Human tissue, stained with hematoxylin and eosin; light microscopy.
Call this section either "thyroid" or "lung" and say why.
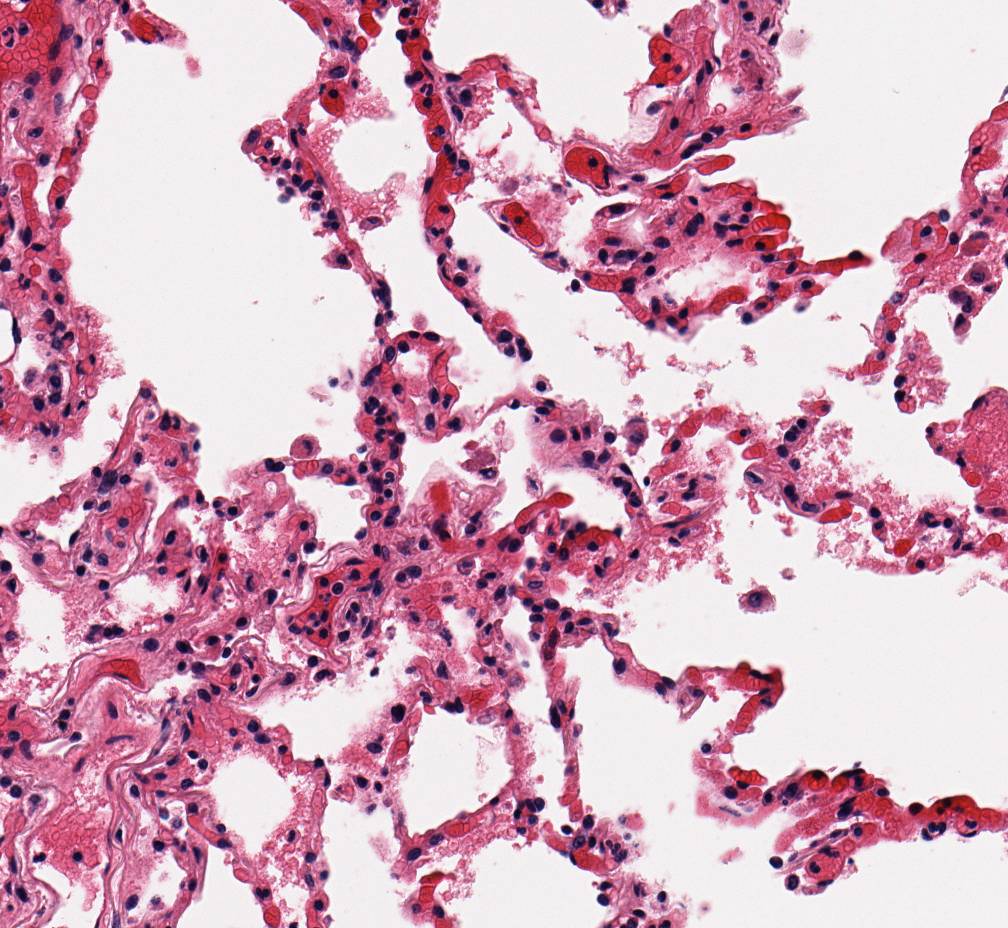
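This is lung. First, the spaces: thin branching walls form a lacy network around large empty spaces.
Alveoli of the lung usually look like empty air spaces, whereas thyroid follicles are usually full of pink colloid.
Next, capillaries packed with bright red erythrocytes lie within the thin walls. Last, wavy pink collagen fibres run through thickened wall tissue at lower left, and a few rounded single cells lie free in the spaces, one right of centre.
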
